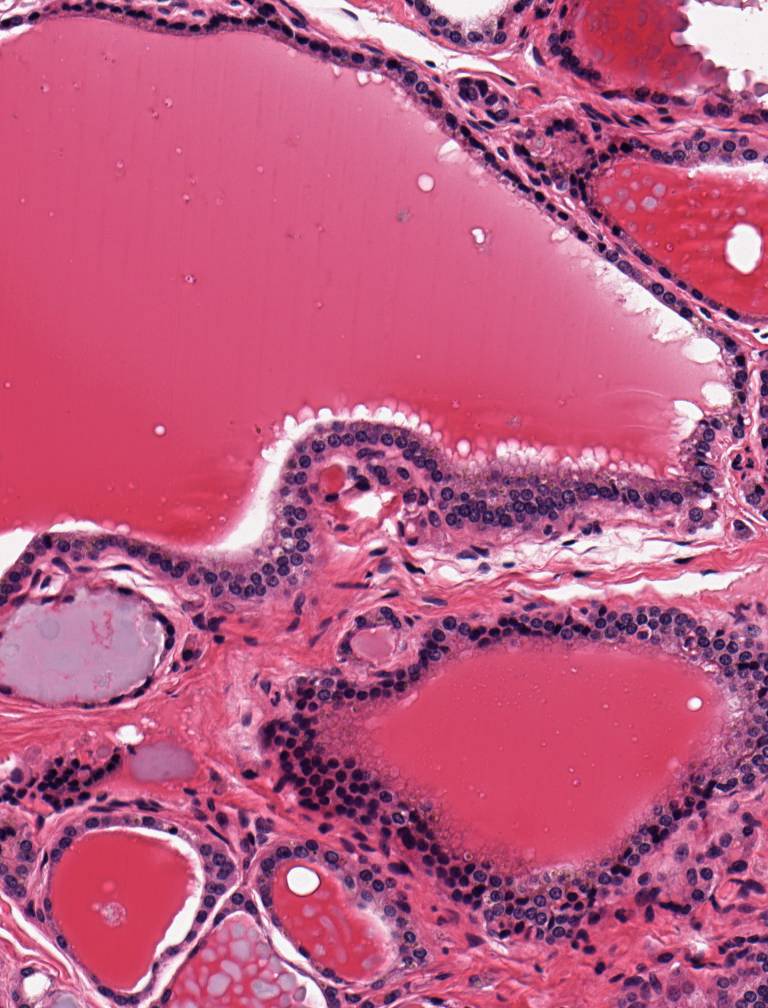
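Thyroid, H&E: follicles of varied size fill the field, the largest occupying most of the upper half. Most hold homogeneous deep pink colloid, but one at the left edge below the middle holds paler grey-lilac colloid. Thin pink fibrous stroma with spindle-shaped nuclei separates the follicles.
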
